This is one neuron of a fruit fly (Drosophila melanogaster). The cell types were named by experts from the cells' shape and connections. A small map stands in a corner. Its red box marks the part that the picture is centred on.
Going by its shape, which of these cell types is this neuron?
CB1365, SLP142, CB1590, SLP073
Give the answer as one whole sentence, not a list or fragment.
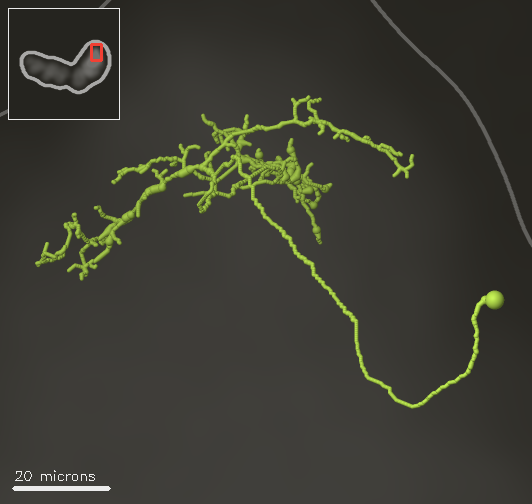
Among cell types, the one for this neuron is SLP142.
